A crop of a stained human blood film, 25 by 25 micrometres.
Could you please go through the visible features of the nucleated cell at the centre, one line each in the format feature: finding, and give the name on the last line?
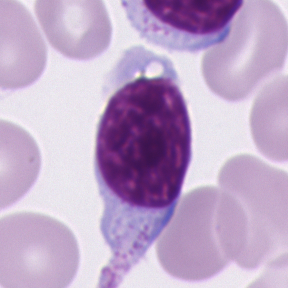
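Shape: drawn out into a long tapering tail of cytoplasm at the lower end
Nucleus: fills nearly the whole width, leaving almost no cytoplasm at the sides
Cytoplasm: pale blue
Vacuole: a single small round clear one at the upper edge of the nucleus
Name: large granular lymphocyte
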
